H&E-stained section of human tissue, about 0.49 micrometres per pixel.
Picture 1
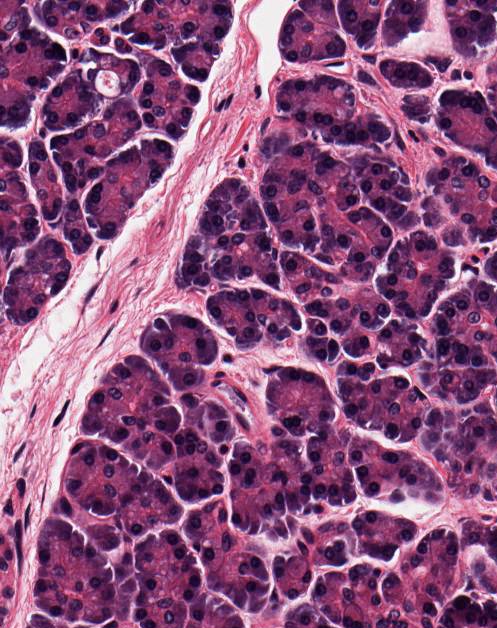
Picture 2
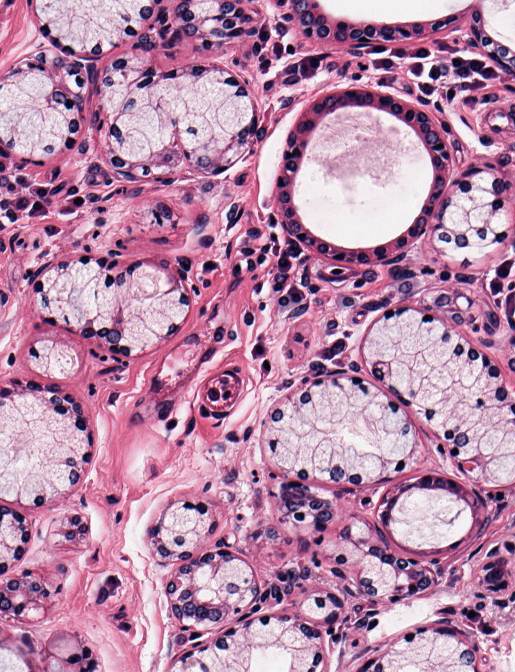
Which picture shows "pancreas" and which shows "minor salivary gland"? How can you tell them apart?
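Picture 1 is the pancreas; picture 2 is a minor salivary gland. Closely packed acini grouped into lobules fill most of picture 1, and the acinar cells have round nuclei toward the base. A pink fibrous connective tissue band with sparse slender, elongated dark nuclei runs diagonally from the top centre to the lower left. In picture 2, rounded clusters of pale glandular acini separated by thin pink fibrous stroma fill most of the field. Their cells have pale, foamy, finely vacuolated cytoplasm typical of mucous cells, with small dark nuclei flattened against the cell base. Picture 2 also has a round duct at the upper right, lined by cuboidal cells with pink cytoplasm.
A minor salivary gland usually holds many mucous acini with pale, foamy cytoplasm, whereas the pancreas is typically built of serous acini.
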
